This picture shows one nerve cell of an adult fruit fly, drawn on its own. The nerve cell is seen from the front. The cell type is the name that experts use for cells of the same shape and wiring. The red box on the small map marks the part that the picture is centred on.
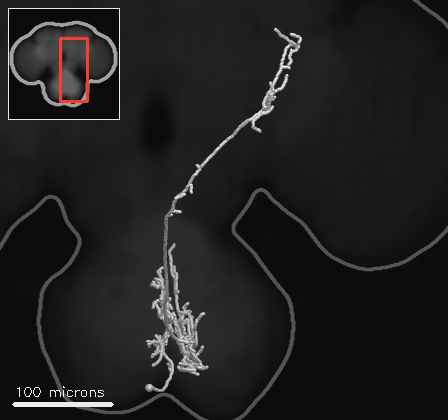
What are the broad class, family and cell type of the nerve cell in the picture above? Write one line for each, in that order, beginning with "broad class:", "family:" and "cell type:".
broad class: ascending neuron
family: hemilineage 05B
cell type: AN05B050_b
